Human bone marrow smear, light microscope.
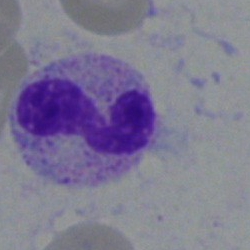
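Band neutrophil, the central cell of a stained human bone marrow smear. Its nucleus has two lobes that lie side by side, left and right, joined by a broad band. The cytoplasm is pale lilac, with fine pinkish-violet granules scattered through it.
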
